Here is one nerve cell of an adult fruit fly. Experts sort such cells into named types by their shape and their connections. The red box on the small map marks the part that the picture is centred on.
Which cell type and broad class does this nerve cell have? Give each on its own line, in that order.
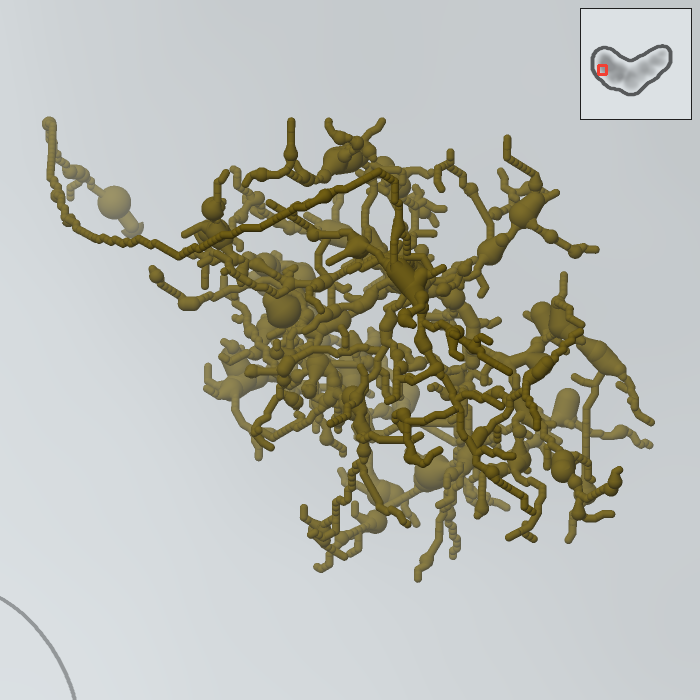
CB1384
central-brain intrinsic neuron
